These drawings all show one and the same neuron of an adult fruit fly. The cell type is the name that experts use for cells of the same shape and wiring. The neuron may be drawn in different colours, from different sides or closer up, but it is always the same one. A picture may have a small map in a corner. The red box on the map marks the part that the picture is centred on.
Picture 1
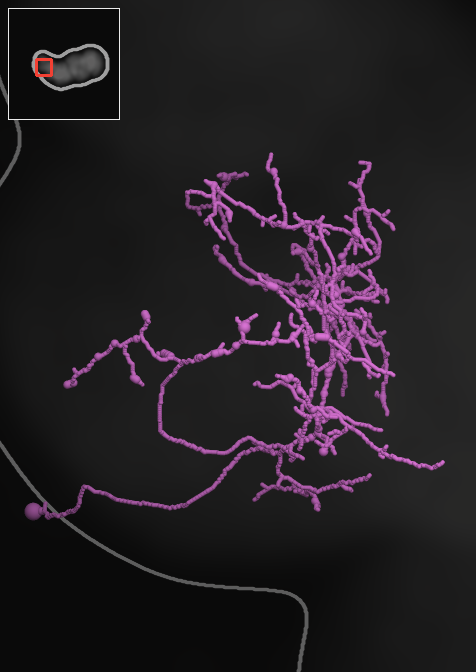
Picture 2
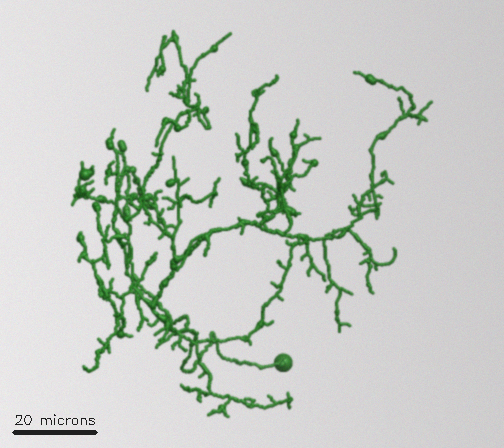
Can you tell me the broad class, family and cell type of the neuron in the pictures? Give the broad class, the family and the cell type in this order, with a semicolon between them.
nerve-cord intrinsic neuron; hemilineage 16B; IN16B077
